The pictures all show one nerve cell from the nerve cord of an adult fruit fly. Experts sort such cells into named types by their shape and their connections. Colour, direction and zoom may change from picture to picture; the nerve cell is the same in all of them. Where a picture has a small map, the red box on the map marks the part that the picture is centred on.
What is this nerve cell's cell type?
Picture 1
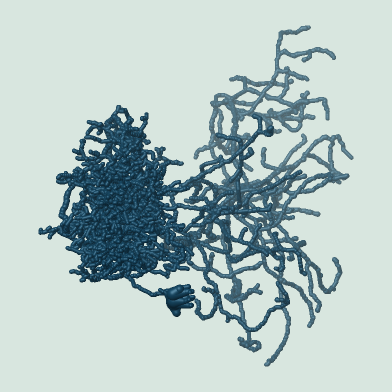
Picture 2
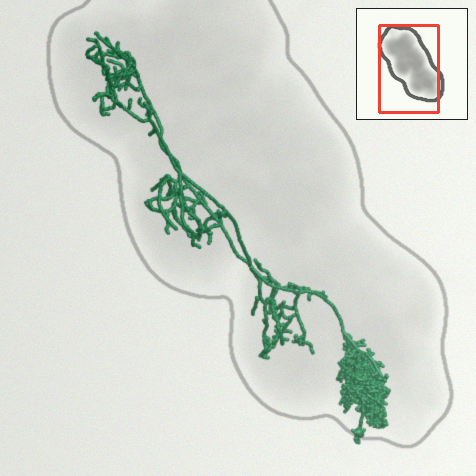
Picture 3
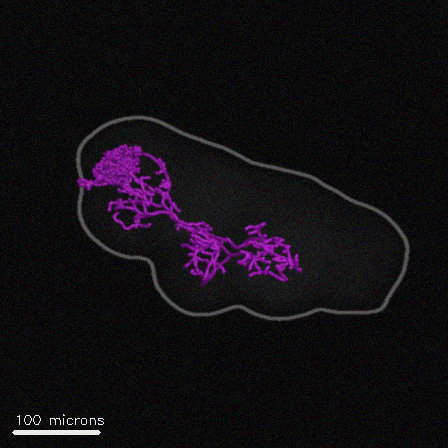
INXXX025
